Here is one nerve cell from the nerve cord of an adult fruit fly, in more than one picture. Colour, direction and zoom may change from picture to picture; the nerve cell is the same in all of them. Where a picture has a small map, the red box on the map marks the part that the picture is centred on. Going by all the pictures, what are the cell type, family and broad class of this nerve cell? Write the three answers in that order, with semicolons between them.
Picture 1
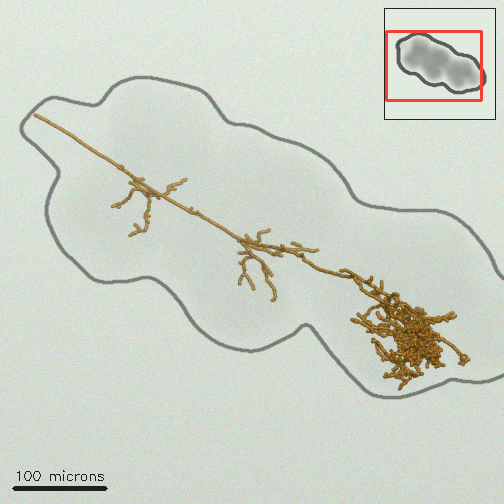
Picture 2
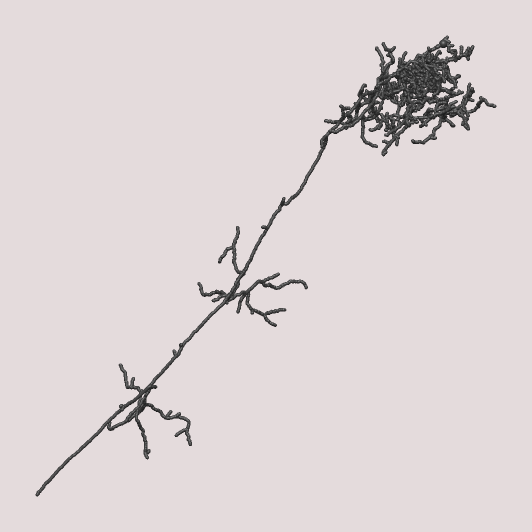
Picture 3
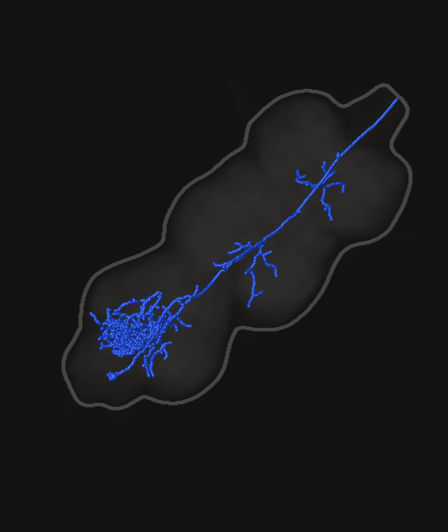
AN05B100; hemilineage 05B; ascending neuron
